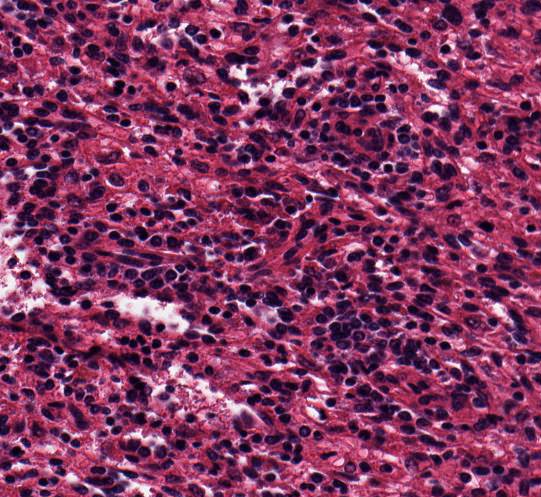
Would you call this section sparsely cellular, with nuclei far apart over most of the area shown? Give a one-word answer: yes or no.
No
